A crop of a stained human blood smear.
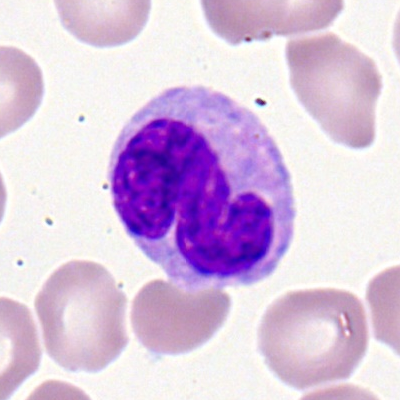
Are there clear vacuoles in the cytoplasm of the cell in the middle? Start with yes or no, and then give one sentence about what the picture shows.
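No. No vacuoles are seen in the cytoplasm.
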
